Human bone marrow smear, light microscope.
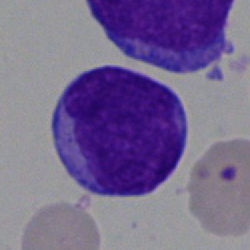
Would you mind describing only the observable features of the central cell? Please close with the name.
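You can see that the cell is round, with a smooth outline. Most of its cytoplasm shows as a crescent on the left side, and no granules appear in it. Notice, too, that the chromatin is finely stippled rather than coarsely clumped. This cell is a blast.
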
